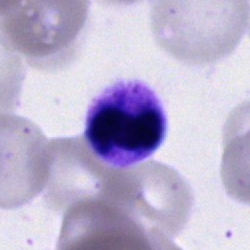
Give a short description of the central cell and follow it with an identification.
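The cell is round, with a smooth edge. Its chromatin is very dark and dense, and no nucleolus can be seen in the nucleus. No vacuoles are seen in the cytoplasm. This is a segmented neutrophil.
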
